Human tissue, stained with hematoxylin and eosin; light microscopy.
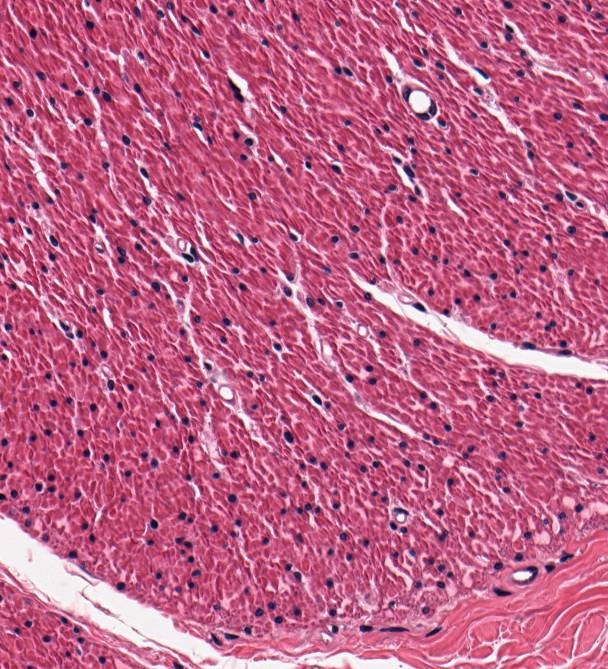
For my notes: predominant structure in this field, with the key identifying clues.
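Smooth muscle, and the packing shows it: fibres closely packed, cut mostly across or obliquely, with deep, even pink cytoplasm and small, round, dark blue nuclei scattered fairly evenly over the whole field.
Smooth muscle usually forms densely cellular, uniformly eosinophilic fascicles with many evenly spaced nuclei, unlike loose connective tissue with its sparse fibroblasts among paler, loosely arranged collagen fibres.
Notice too that the nuclei sit within the fibre profiles rather than flattened against the edges.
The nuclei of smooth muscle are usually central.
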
